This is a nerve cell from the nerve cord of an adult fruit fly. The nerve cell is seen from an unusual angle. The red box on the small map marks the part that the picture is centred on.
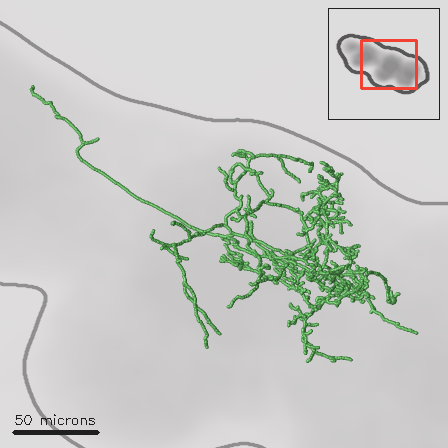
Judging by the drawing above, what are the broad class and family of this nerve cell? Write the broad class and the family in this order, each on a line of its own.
nerve-cord intrinsic neuron
hemilineage 12A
